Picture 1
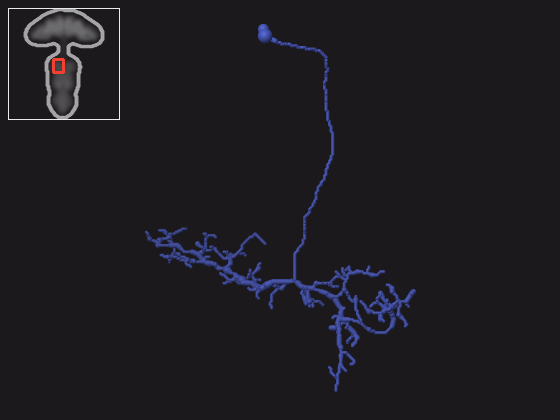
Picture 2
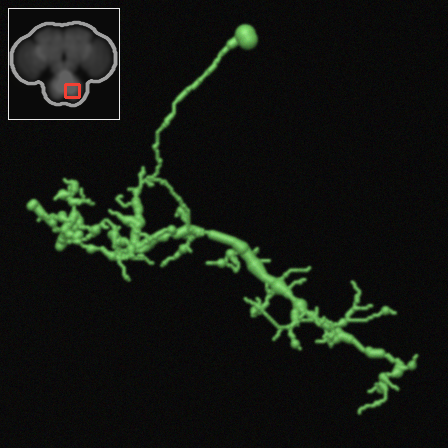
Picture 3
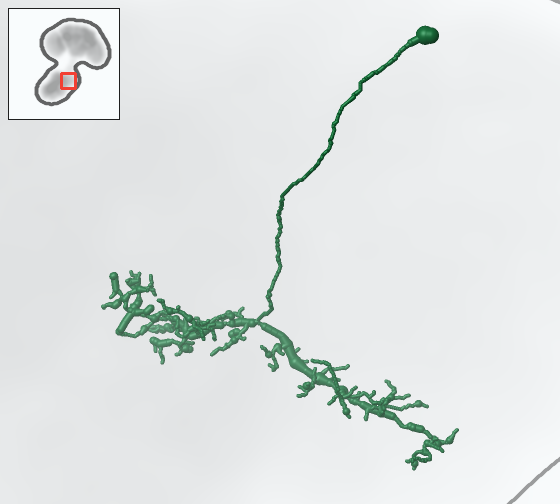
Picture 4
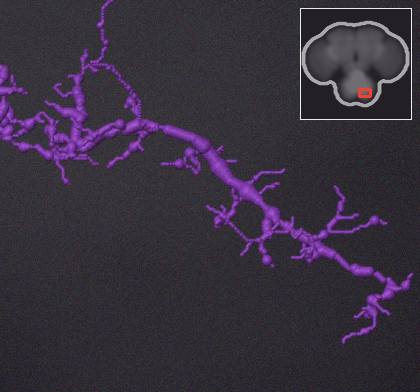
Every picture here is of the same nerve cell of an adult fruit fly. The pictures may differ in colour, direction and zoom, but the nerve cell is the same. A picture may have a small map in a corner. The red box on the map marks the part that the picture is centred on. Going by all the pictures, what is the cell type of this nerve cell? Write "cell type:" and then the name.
cell type: IN09A052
